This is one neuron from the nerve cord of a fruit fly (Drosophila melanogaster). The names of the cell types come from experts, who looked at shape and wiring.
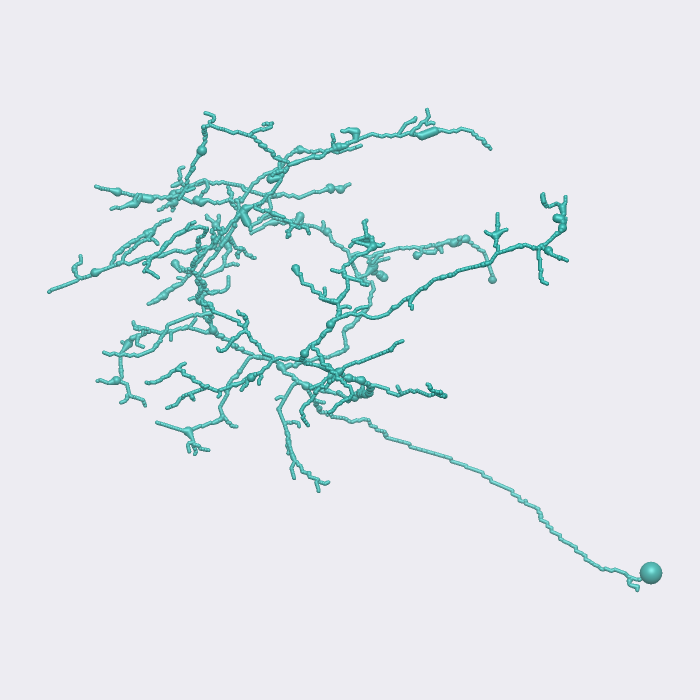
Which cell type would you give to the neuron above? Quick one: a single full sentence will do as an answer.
Under the cell type IN16B085 falls this neuron.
